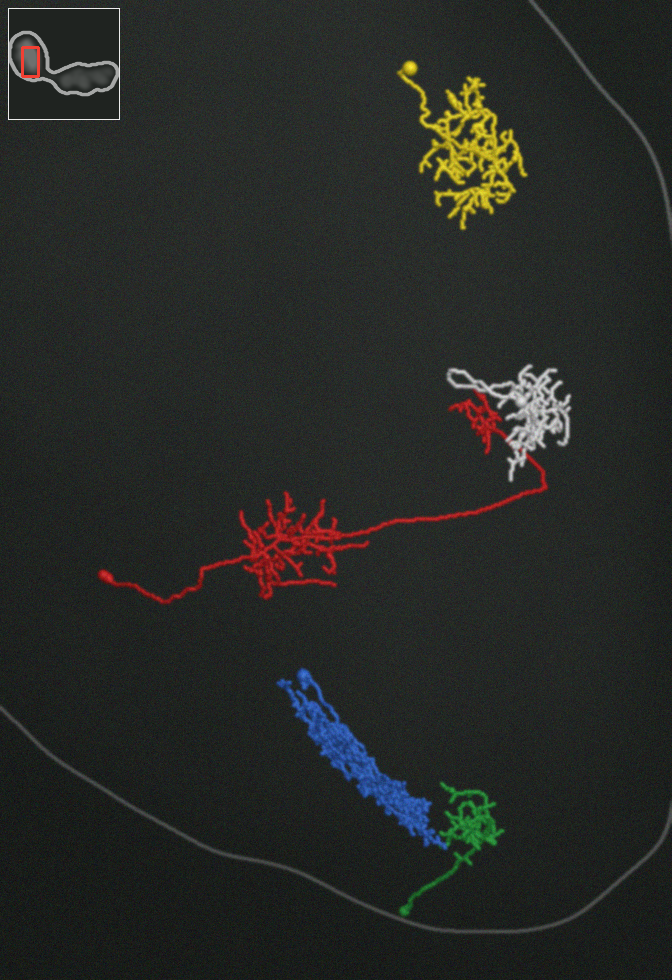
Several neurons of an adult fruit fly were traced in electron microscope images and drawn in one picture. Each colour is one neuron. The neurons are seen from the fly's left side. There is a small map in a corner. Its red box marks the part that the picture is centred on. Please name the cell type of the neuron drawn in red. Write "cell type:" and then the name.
cell type: Tm39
